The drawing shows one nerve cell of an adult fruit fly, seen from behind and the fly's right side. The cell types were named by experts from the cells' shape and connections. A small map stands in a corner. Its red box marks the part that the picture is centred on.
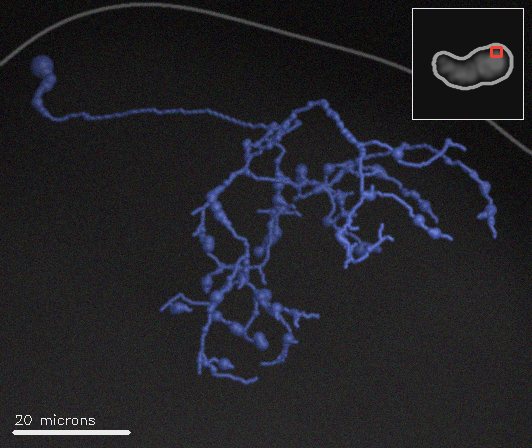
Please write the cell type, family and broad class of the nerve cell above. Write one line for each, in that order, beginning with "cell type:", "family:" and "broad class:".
cell type: LHPD3a5
family: hemilineage LHd2
broad class: central-brain intrinsic neuron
